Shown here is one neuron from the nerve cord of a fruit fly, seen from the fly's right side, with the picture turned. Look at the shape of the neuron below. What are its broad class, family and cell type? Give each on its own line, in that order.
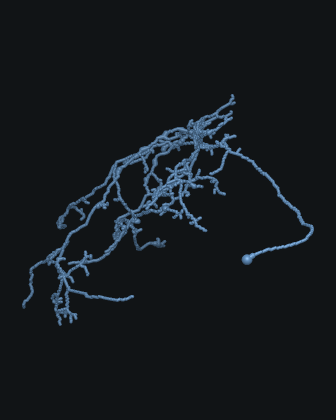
nerve-cord intrinsic neuron
hemilineage 03B
IN03B085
